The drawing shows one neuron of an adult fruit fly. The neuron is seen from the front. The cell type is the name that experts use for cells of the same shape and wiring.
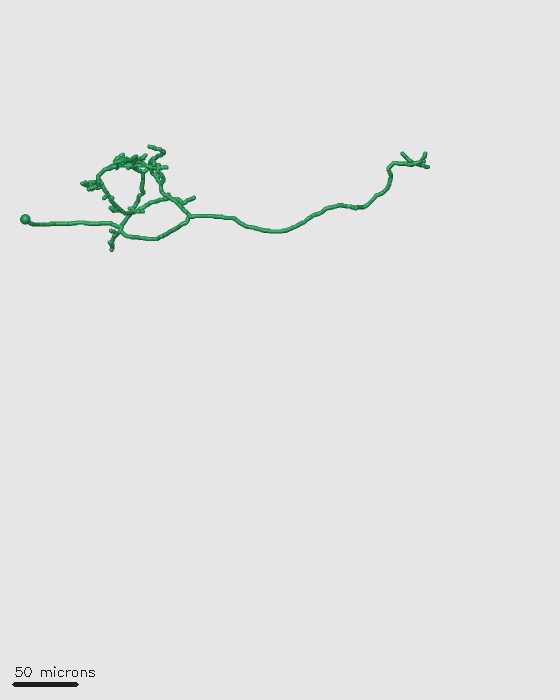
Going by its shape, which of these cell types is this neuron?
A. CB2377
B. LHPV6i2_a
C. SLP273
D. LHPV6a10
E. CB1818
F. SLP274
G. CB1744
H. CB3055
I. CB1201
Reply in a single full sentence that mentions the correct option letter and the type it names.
Option H holds the cell type of the neuron, CB3055.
